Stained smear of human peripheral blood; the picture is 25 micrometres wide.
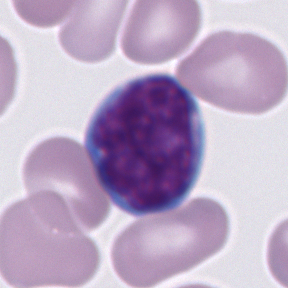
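Typical lymphocyte: smooth, rounded outline. Nucleus oval in outline, about 12 by 9 micrometres, with dark purple chromatin clumped into coarse patches. Cytoplasm forming only a thin blue rim around the nucleus.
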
